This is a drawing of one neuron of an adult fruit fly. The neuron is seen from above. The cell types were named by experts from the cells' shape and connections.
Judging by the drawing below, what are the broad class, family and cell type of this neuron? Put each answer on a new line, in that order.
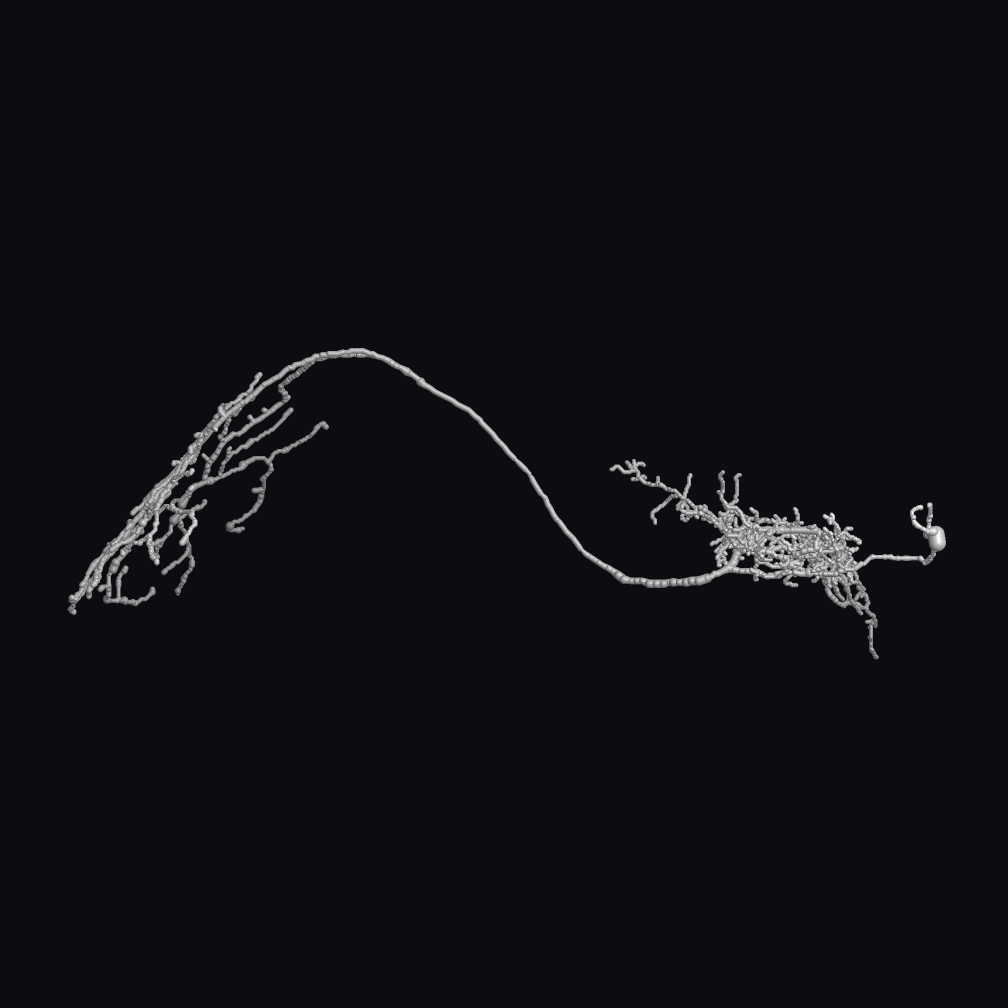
visual centrifugal neuron
hemilineage DM1_posterior
MeVC6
